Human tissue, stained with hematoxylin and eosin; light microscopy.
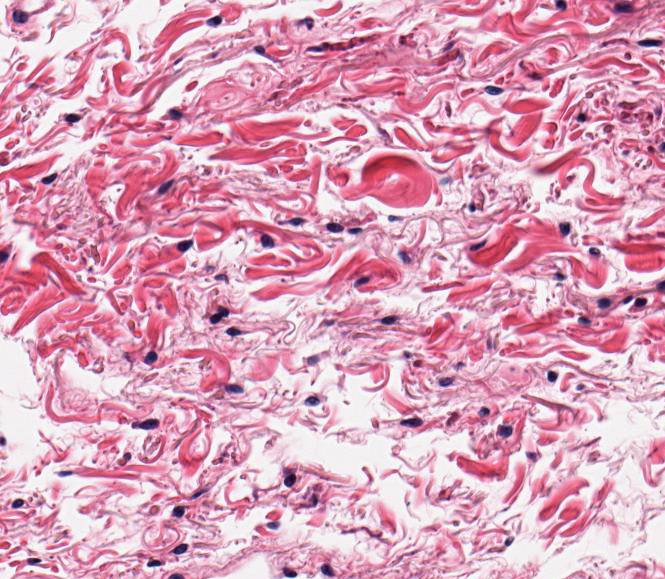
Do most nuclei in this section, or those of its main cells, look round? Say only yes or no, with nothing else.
No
